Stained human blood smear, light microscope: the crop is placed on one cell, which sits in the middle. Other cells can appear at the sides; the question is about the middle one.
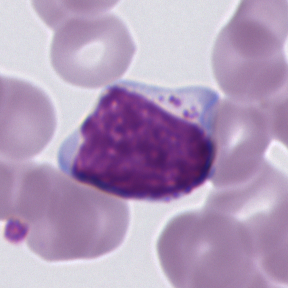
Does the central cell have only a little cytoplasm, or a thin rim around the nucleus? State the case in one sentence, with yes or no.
Yes, scant cytoplasm surrounds the nucleus of this cell.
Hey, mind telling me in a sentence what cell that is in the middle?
The crop centres on a single cell, and that cell is a large granular lymphocyte.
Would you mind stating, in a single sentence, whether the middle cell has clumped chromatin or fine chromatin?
One feature to record is coarsely clumped chromatin.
